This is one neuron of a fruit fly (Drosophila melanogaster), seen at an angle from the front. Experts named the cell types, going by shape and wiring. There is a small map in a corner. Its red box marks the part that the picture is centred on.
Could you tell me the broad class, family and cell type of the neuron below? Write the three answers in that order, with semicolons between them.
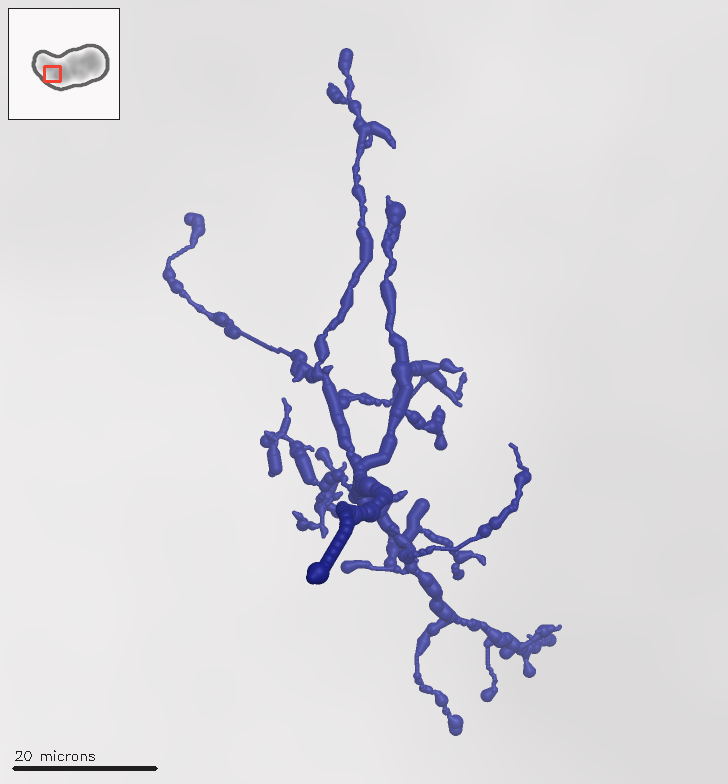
sensory neuron entering the nerve cord; class mechanosensory proprioceptive; SNpp09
